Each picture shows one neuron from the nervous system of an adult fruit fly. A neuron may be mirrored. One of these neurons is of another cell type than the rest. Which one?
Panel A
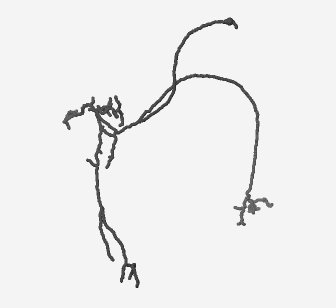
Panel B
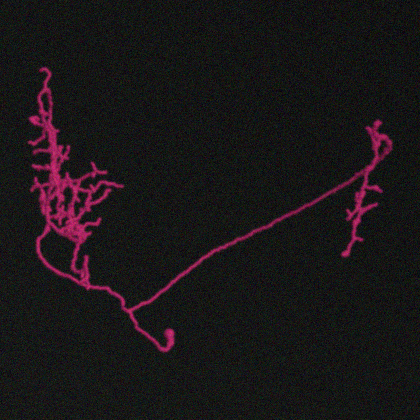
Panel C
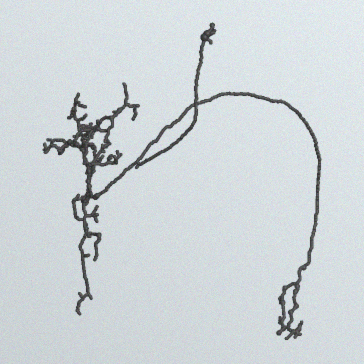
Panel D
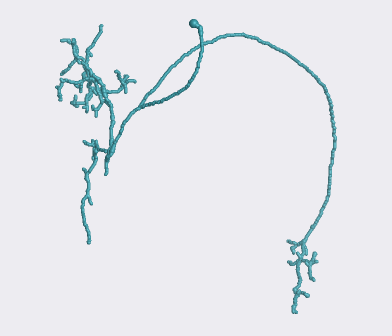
Panel A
